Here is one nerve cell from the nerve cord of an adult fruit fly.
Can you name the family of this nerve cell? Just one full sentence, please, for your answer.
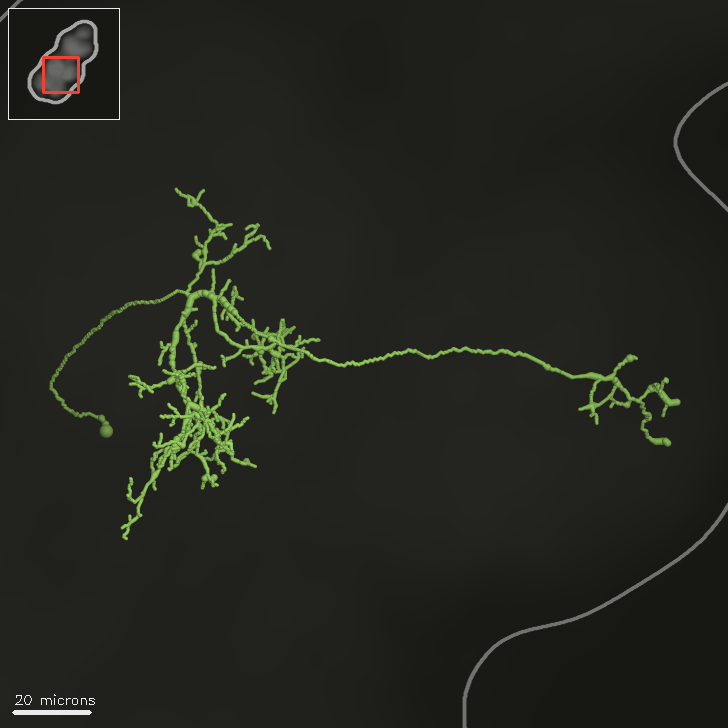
Concerning family, this nerve cell is hemilineage 07B.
